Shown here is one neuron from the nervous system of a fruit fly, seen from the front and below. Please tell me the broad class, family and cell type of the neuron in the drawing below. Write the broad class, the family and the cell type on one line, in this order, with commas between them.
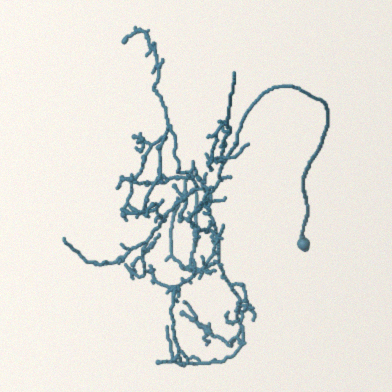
nerve-cord intrinsic neuron, hemilineage 12B, IN12B056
